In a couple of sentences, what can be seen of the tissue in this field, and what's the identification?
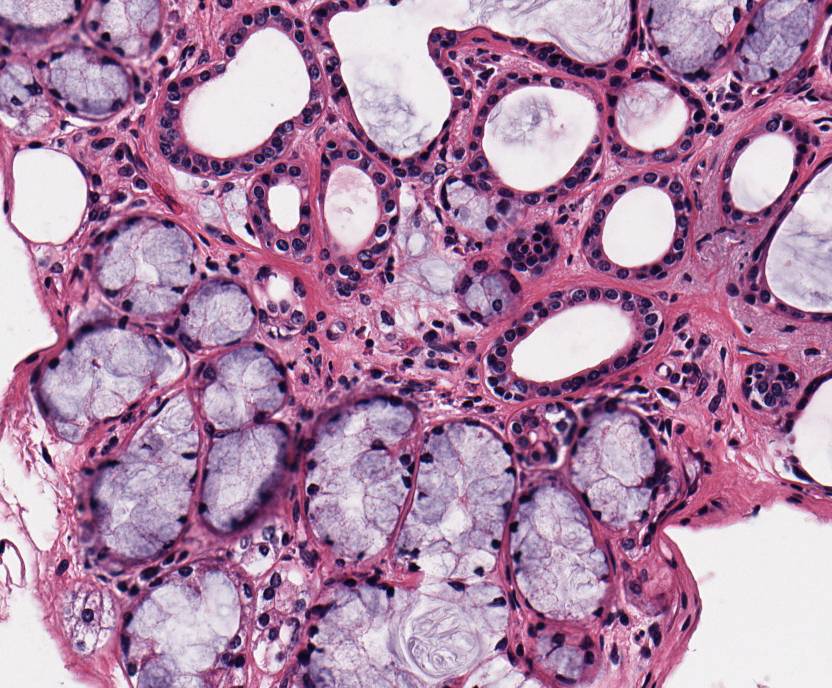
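Rounded mucous acini fill most of the lower half, their cells with pale grey-blue, frothy cytoplasm and flattened nuclei pressed to the outer edge. Open-lumened ducts, mostly in the upper half, are lined by cuboidal cells with round, dark nuclei. The tissue is minor salivary gland.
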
